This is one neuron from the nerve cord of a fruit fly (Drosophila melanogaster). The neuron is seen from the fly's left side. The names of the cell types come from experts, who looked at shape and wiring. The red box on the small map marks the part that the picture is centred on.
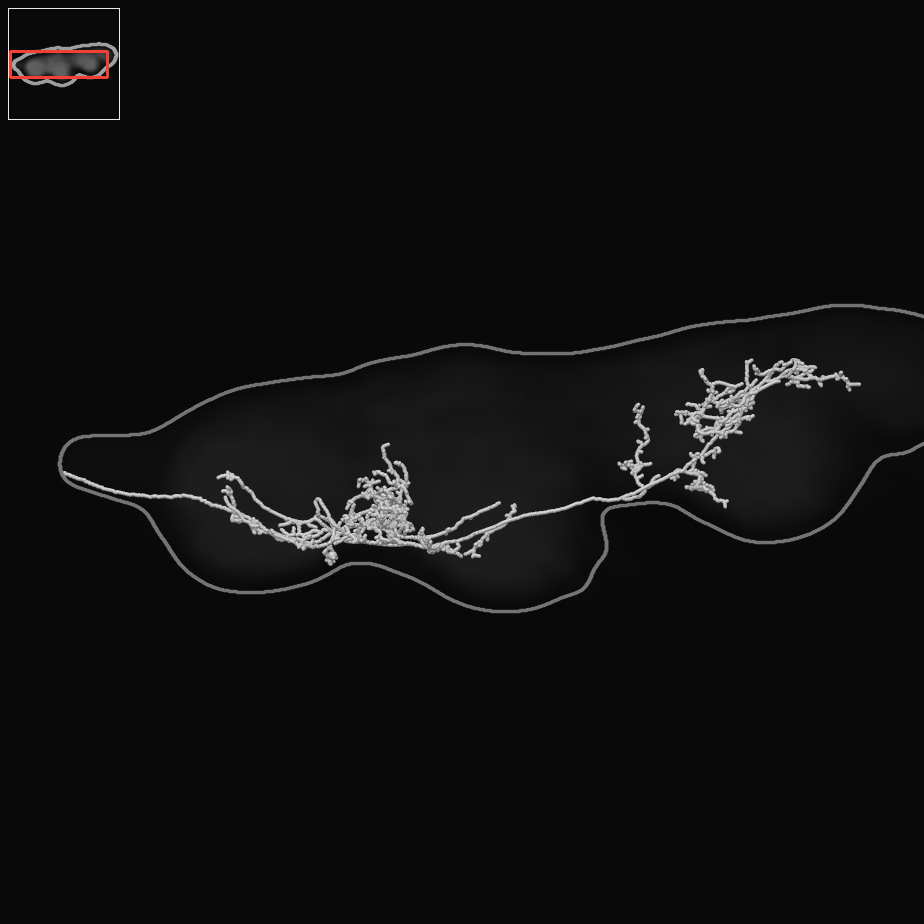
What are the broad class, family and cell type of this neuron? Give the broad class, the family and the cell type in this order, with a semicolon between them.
ascending neuron; hemilineage 05B; AN05B040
